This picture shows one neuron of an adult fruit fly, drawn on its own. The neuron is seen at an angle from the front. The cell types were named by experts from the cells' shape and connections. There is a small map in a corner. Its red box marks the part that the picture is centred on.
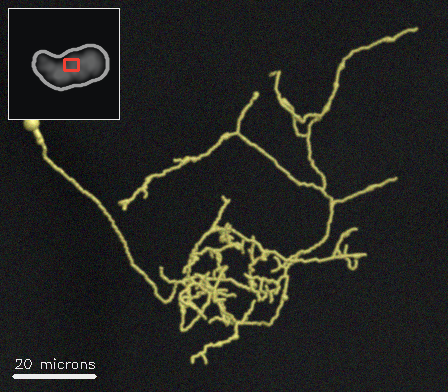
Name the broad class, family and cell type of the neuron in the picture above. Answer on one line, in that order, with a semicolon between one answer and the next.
central-brain intrinsic neuron; hemilineage VPNp1_medial; PLP192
